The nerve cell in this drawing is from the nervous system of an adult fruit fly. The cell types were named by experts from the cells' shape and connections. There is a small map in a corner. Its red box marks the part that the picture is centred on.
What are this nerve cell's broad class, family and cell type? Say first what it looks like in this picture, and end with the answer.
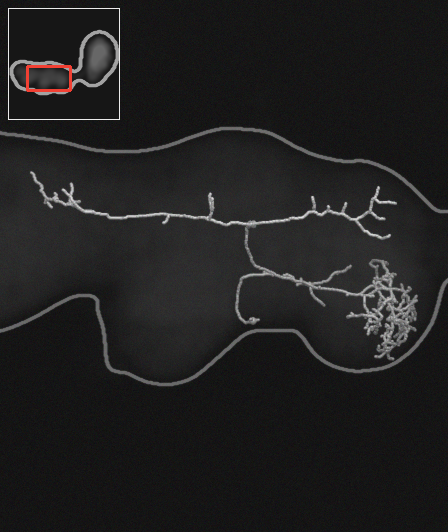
Its cell body lies in the middle of the picture. As drawn here it is wider than it is tall. This is a nerve-cord intrinsic neuron. The family is hemilineage 08B. Its cell type is IN08B042.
